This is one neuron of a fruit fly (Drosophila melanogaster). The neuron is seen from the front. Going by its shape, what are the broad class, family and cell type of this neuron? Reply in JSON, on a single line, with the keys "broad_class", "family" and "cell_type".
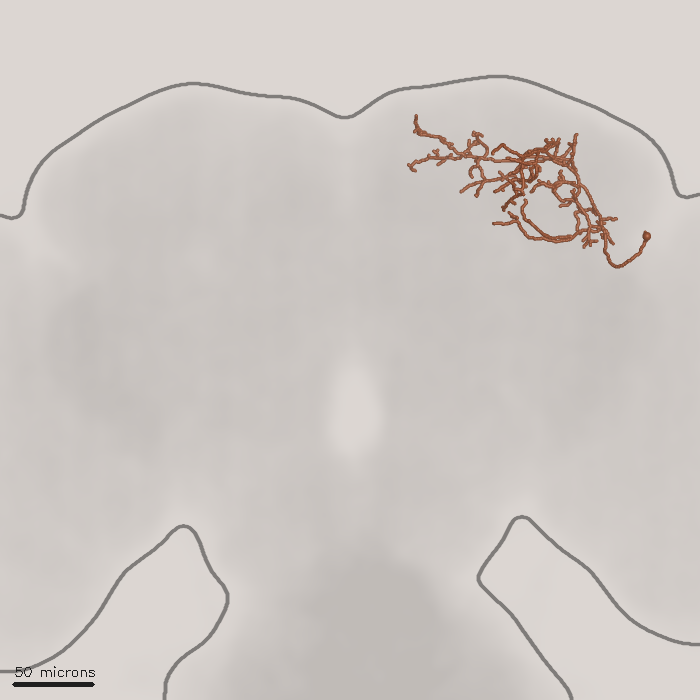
{"broad_class": "central-brain intrinsic neuron", "family": "hemilineage SLPal5", "cell_type": "CB3566"}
